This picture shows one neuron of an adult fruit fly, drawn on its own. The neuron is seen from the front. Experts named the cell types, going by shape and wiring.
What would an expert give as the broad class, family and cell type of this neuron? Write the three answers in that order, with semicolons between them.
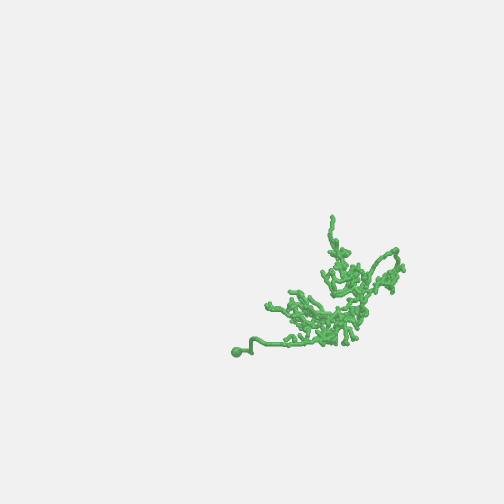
nerve-cord intrinsic neuron; hemilineage 13B; IN13B056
